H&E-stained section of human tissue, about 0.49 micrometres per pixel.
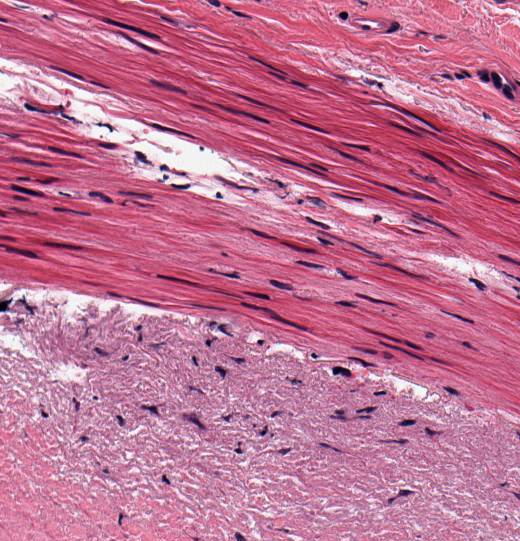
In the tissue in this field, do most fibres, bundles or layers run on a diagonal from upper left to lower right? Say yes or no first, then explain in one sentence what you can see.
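Yes. The fibres of the upper band run diagonally from upper left to lower right.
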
